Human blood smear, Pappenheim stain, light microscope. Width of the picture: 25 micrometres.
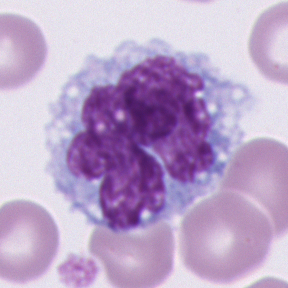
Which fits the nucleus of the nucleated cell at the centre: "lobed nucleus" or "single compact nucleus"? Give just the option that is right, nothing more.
Lobed nucleus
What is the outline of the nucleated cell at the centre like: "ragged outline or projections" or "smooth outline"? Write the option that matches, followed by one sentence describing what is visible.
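Ragged outline or projections. The cell outline is irregular with a finely ruffled edge.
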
